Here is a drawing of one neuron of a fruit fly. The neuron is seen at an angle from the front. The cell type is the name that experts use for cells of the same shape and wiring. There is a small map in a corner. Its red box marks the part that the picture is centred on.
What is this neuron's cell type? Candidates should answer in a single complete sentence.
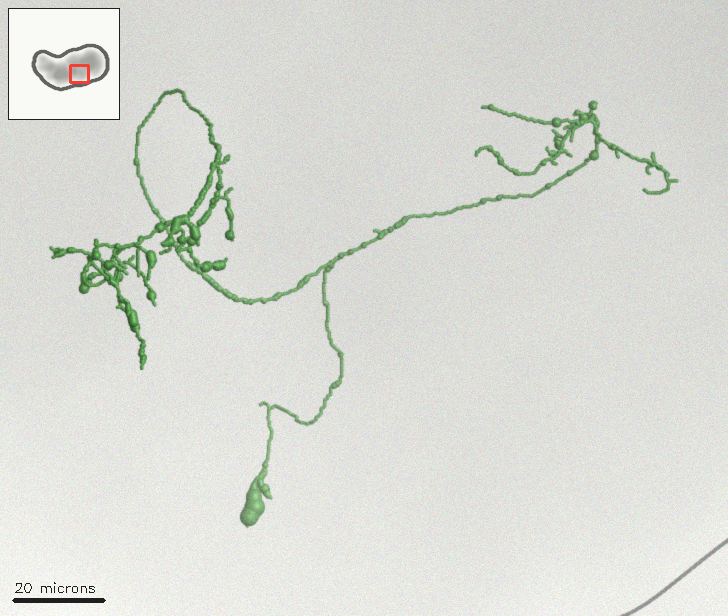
It is as AMMC005 that this neuron is typed.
